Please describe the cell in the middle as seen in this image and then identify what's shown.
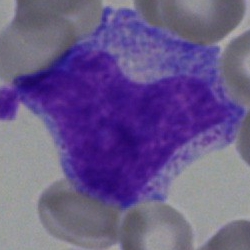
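Outline angular, several pointed corners, no smooth round edge. Nucleus irregular, uneven in outline. Cytoplasm pale lilac-blue, fine purple granules scattered through it. Cell: myelocyte.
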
